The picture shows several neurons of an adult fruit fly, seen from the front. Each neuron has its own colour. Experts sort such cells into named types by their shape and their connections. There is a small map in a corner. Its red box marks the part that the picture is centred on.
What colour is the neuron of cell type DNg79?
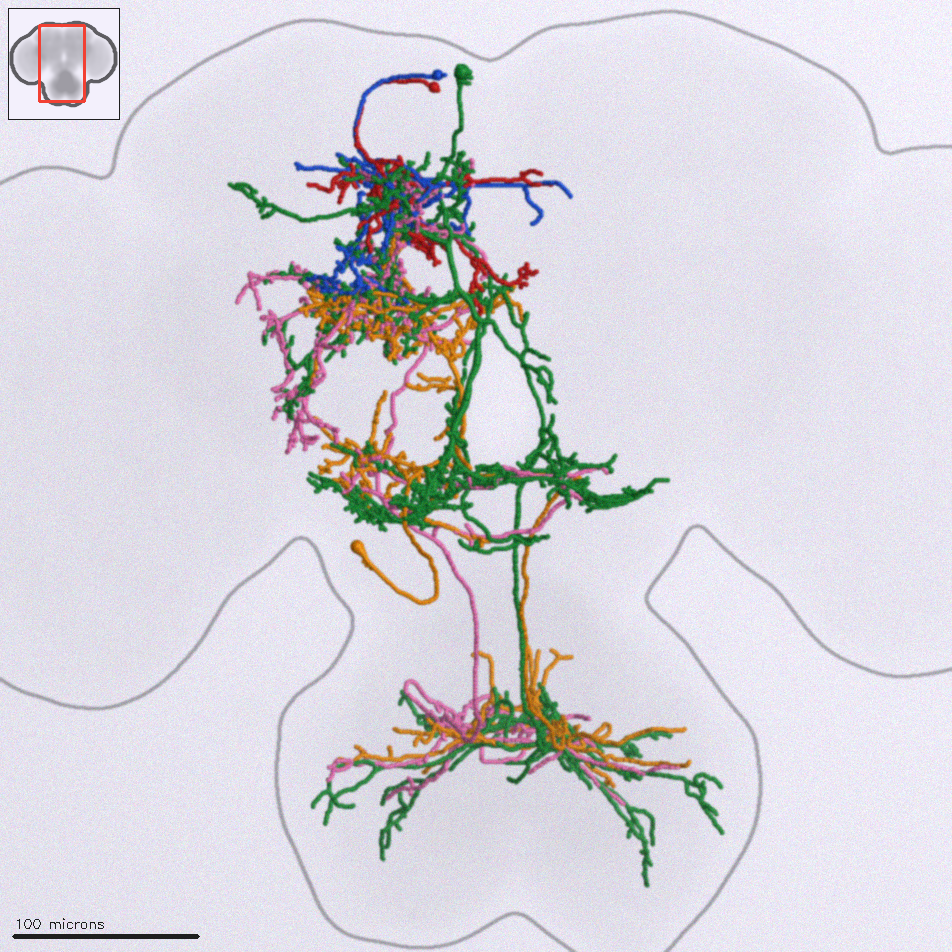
orange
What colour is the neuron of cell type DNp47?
pink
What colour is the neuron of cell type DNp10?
green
